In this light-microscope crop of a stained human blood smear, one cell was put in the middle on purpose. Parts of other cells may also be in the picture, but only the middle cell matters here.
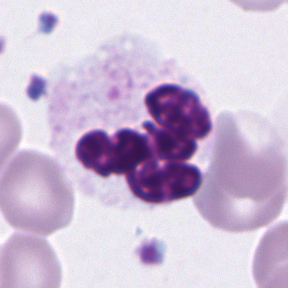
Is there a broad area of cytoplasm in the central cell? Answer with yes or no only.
Yes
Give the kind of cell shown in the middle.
neutrophil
